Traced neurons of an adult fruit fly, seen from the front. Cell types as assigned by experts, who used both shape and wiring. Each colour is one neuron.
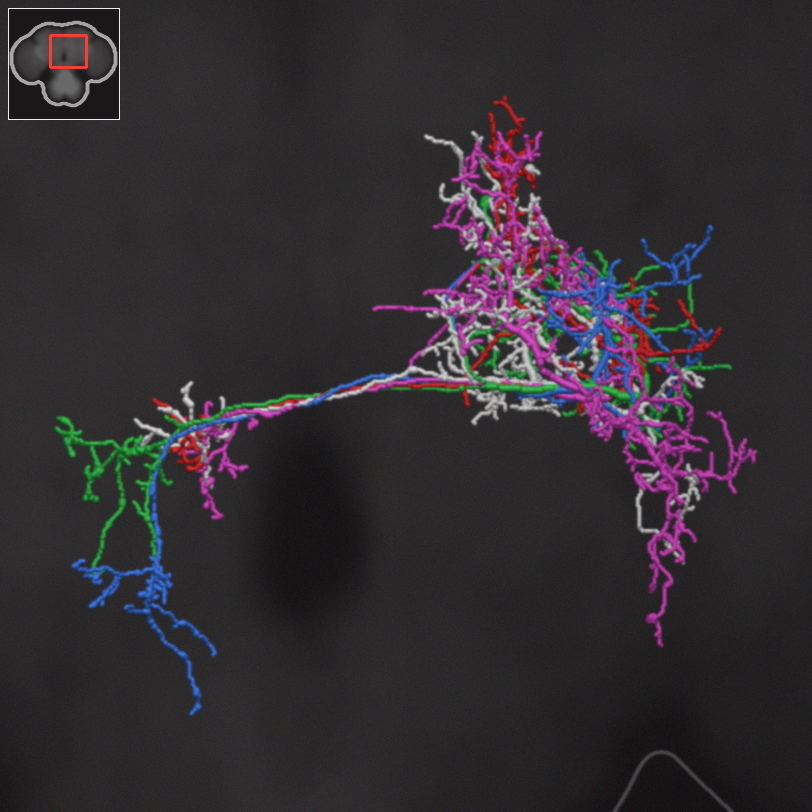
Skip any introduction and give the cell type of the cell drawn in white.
CB4102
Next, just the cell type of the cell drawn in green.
CB4103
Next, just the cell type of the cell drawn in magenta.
CL323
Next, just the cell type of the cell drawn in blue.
CB4101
